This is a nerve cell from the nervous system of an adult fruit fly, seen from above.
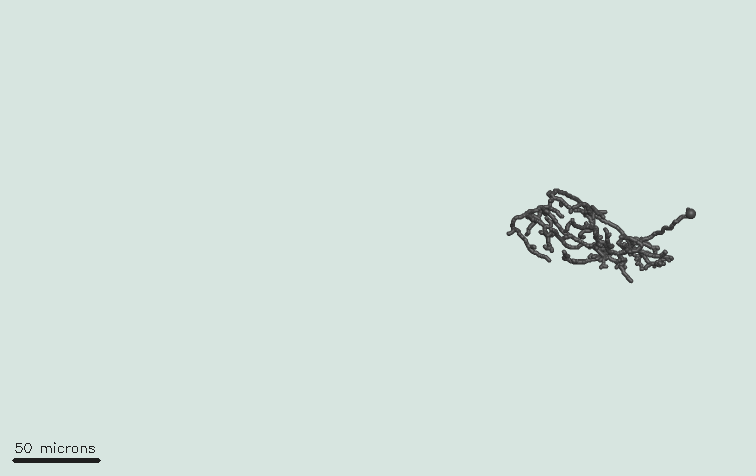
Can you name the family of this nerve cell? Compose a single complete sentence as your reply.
This nerve cell is within the family hemilineage SLPal2.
